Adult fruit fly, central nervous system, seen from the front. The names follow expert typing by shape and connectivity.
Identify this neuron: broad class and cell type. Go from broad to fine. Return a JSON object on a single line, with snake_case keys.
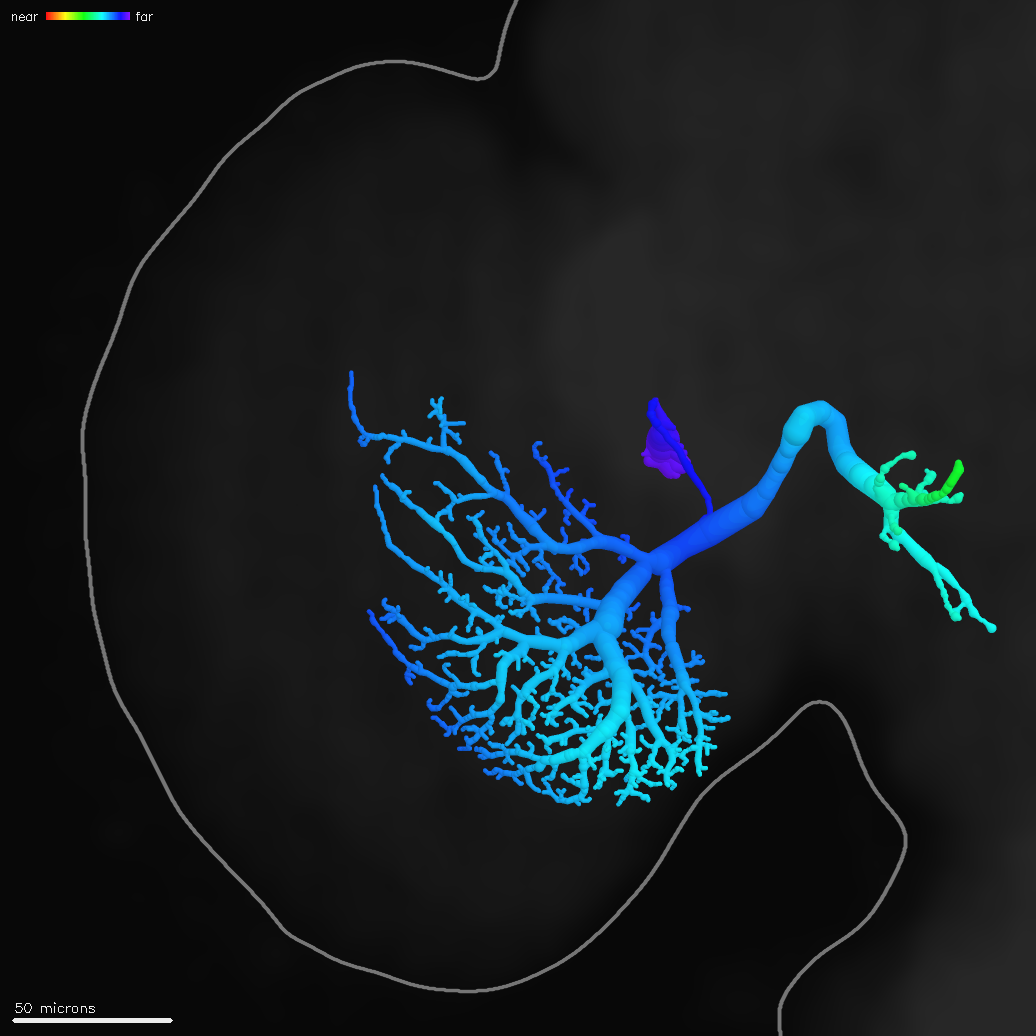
{"broad_class": "visual projection neuron", "cell_type": "HSS"}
